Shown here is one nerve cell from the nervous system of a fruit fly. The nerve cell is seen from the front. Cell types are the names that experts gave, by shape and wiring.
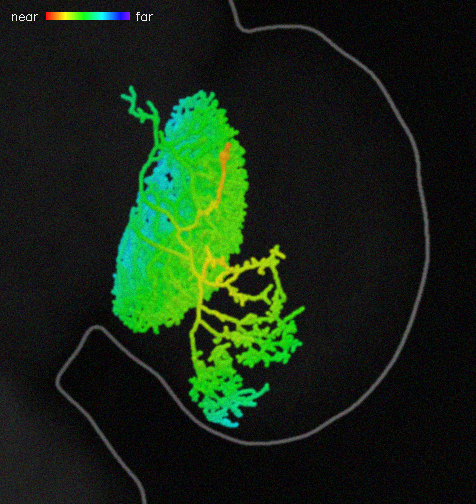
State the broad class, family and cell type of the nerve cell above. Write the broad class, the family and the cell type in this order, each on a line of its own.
optic-lobe intrinsic neuron
LT
LT58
